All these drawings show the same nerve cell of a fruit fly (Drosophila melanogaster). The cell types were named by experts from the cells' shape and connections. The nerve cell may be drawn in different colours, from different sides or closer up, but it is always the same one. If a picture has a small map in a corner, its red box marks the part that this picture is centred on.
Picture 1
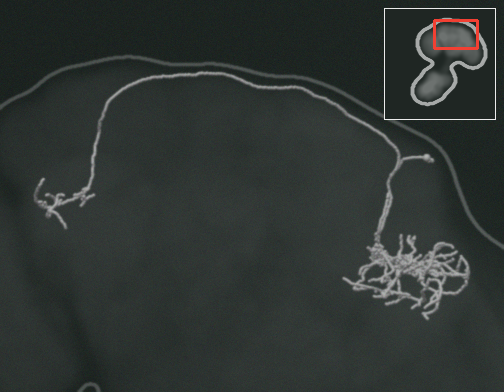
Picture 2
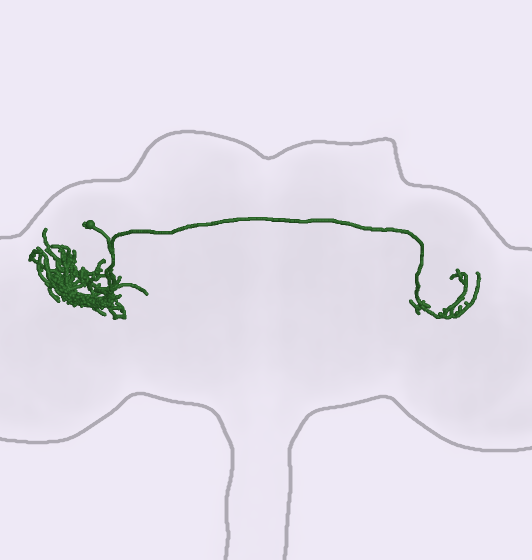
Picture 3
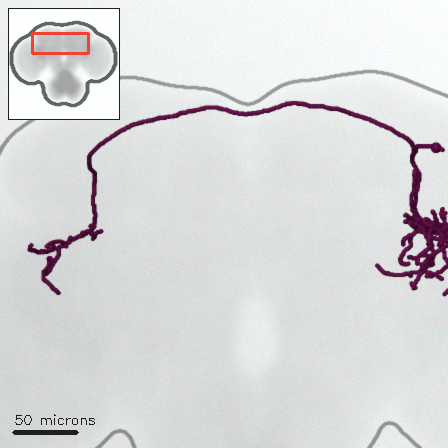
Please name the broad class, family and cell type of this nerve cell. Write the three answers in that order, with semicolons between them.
central-brain intrinsic neuron; hemilineage VLPd&p1_dorsal; PVLP007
